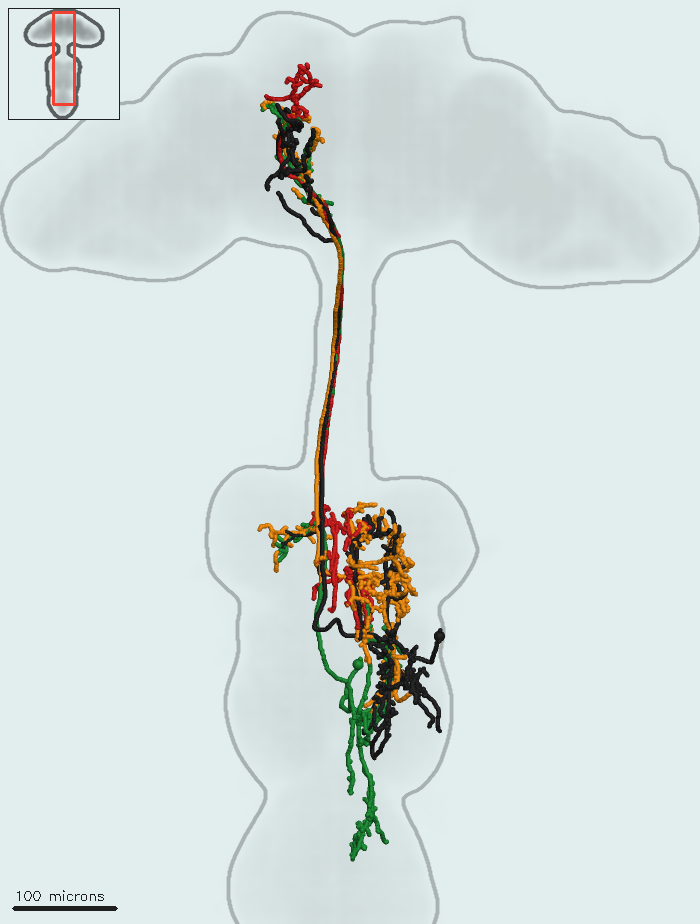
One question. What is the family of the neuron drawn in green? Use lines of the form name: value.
family: hemilineage 06B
